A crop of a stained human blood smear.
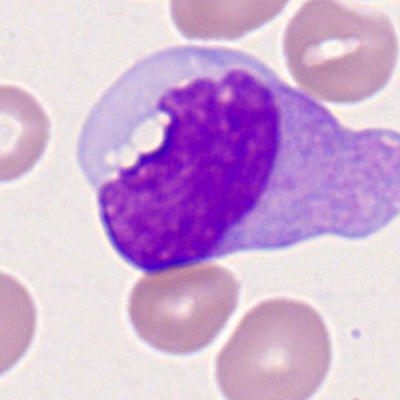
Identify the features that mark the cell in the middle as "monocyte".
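Two features in this picture sit well with the name monocyte. Fine, faint purplish granules lie in the cytoplasm on the right side.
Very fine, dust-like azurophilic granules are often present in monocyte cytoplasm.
A row of small clear vacuoles runs along the upper-left edge of the nucleus.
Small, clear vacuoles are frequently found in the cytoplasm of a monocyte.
Also seen are dark purple chromatin with a mottled, patchy texture and abundant, pale grey-blue cytoplasm.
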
